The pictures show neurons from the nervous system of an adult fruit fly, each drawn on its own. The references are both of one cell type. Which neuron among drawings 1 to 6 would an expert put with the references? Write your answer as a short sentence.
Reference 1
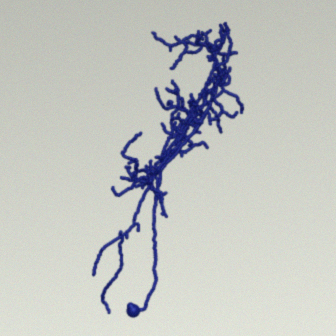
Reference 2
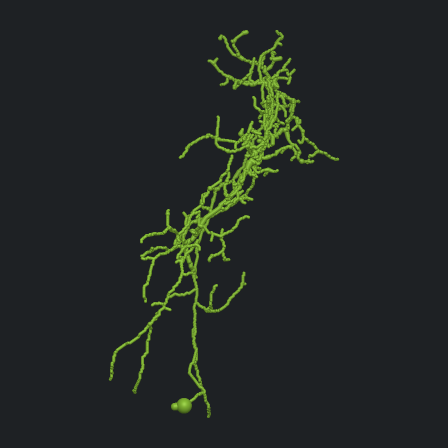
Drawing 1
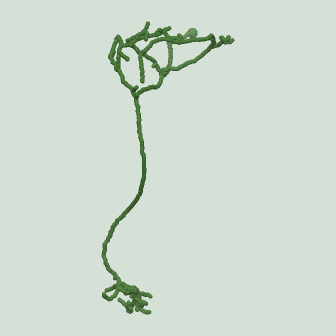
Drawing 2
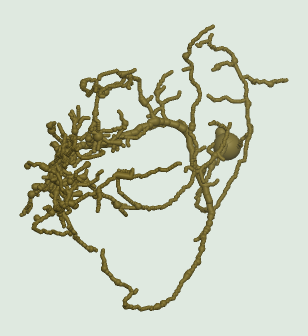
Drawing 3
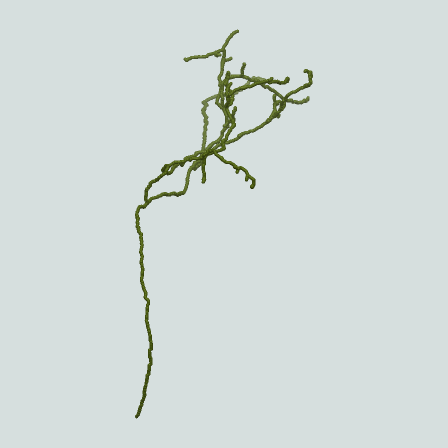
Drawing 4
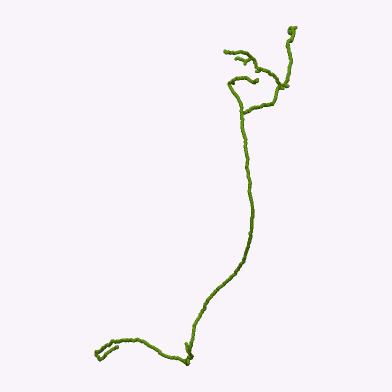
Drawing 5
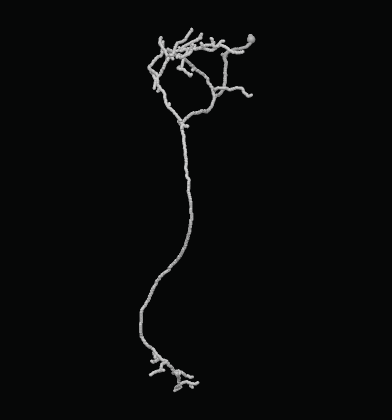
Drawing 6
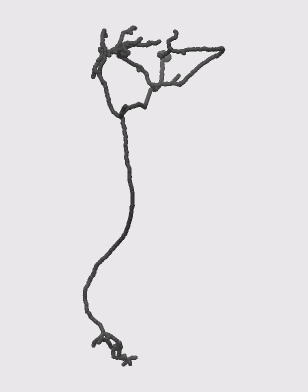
Drawing 2 shows a neuron of the same cell type.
